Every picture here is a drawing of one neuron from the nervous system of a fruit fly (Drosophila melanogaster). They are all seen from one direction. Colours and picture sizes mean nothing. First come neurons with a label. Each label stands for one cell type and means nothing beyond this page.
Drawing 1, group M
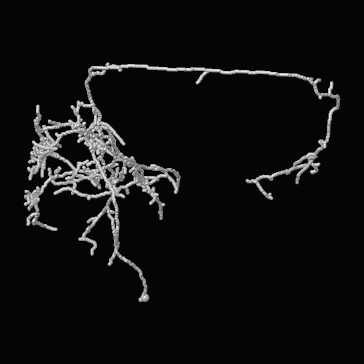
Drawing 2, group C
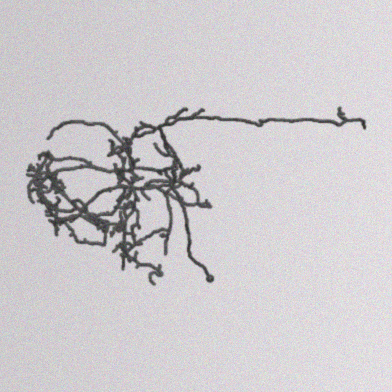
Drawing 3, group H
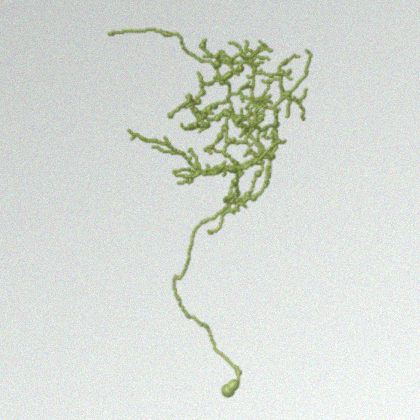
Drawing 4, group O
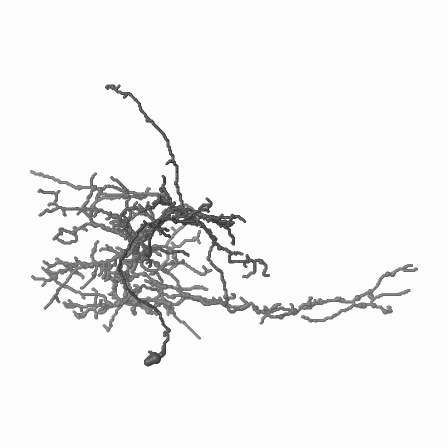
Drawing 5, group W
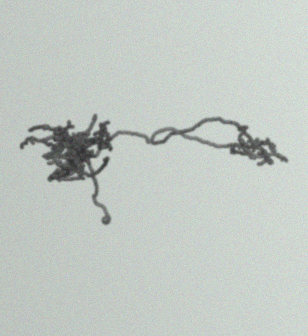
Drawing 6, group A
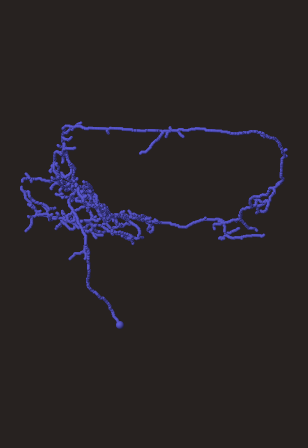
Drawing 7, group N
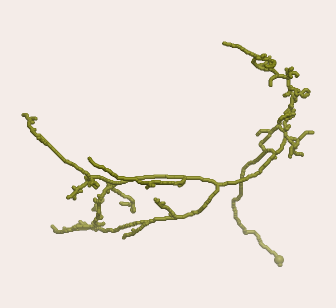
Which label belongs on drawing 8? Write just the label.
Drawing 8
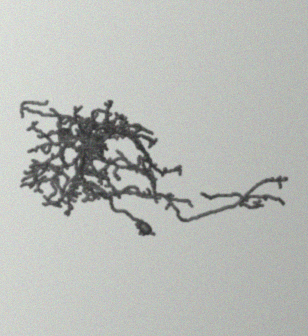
group O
